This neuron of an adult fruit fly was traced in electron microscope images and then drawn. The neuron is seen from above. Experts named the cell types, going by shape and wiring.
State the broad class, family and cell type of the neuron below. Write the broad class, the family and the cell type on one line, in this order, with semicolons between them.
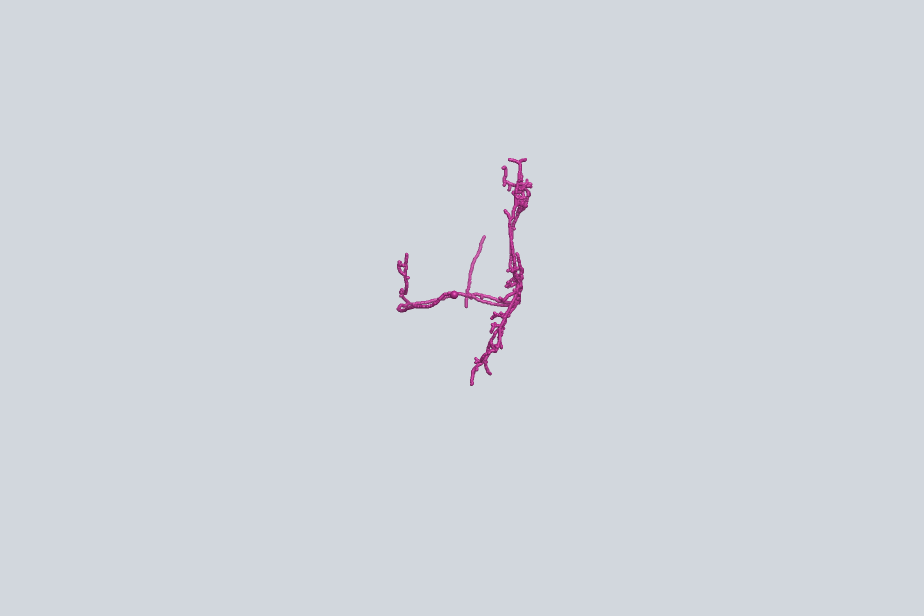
nerve-cord intrinsic neuron; hemilineage 19B; IN19B083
